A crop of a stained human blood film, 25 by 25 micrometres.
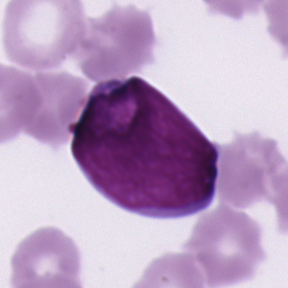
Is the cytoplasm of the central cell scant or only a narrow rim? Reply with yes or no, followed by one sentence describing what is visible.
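Yes. Cytoplasm is scant, with no clear rim around the nucleus.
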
